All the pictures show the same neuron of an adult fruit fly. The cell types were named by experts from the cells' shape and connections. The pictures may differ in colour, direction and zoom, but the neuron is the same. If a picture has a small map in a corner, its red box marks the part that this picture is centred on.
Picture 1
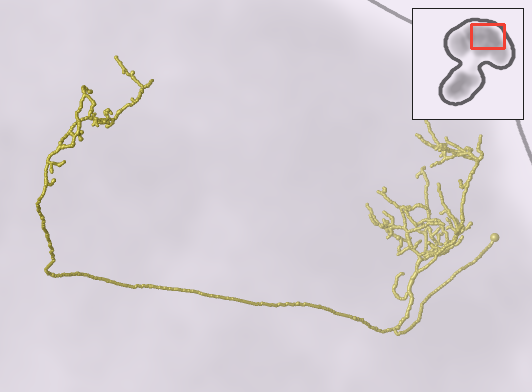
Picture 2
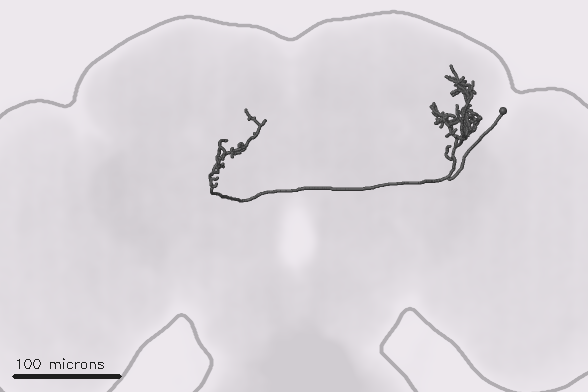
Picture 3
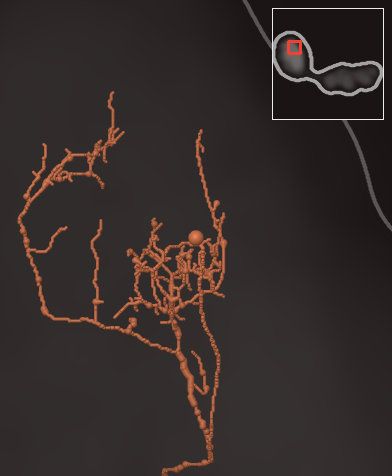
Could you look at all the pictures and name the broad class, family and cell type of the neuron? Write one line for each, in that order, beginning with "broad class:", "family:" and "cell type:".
broad class: central-brain intrinsic neuron
family: hemilineage VPNp1_medial
cell type: LHPV3a2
